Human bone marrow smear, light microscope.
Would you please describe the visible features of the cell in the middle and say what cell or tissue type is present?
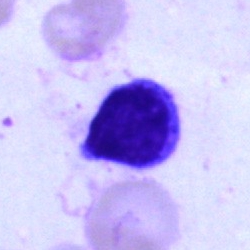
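Roughly round outline, slight bulge at lower left. Nucleus occupying nearly the whole cell; visible cytoplasm deep blue; no vacuoles seen. Cell: lymphocyte.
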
